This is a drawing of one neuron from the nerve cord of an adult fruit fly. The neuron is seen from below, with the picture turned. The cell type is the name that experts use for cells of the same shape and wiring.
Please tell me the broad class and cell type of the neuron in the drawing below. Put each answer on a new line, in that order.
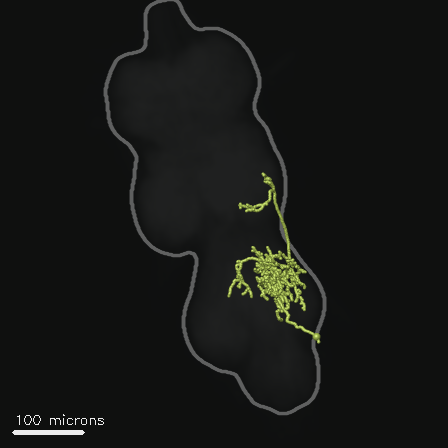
nerve-cord intrinsic neuron
INXXX159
